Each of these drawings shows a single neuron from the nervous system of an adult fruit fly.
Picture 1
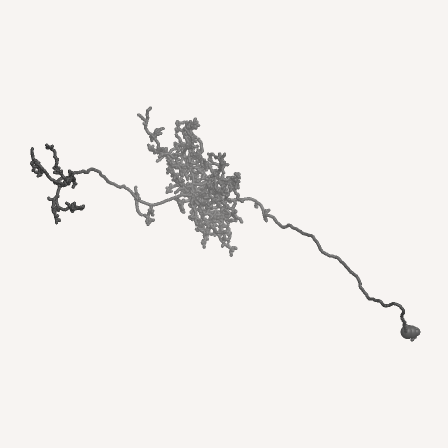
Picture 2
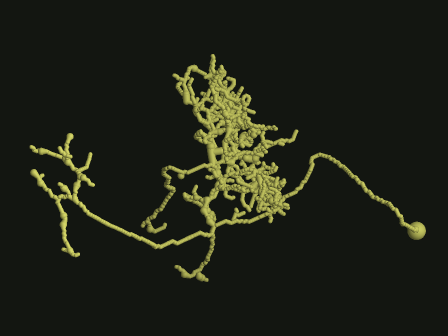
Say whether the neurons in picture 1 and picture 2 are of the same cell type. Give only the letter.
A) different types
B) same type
B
